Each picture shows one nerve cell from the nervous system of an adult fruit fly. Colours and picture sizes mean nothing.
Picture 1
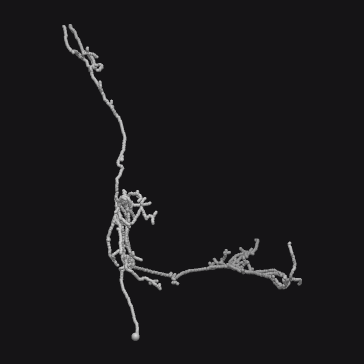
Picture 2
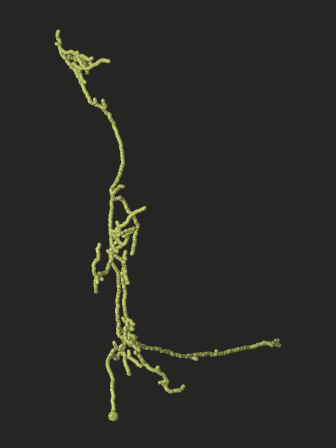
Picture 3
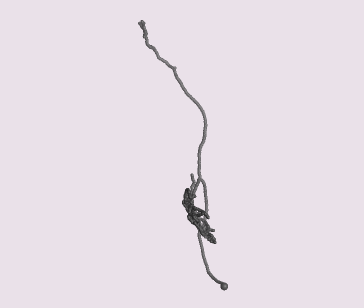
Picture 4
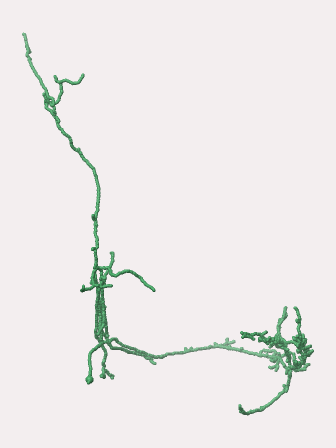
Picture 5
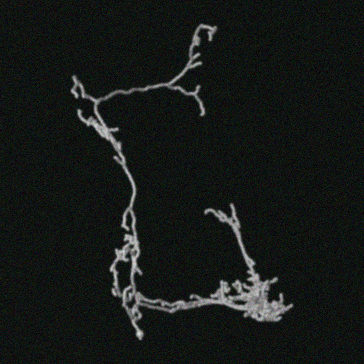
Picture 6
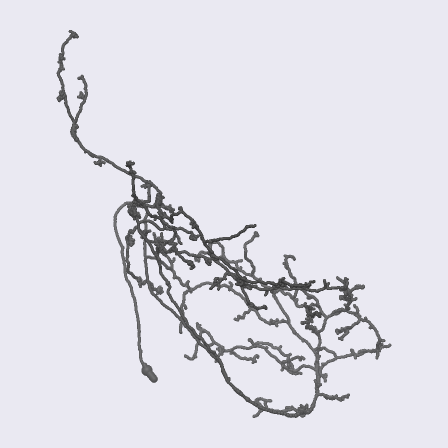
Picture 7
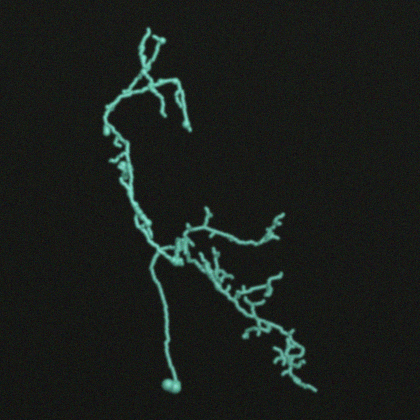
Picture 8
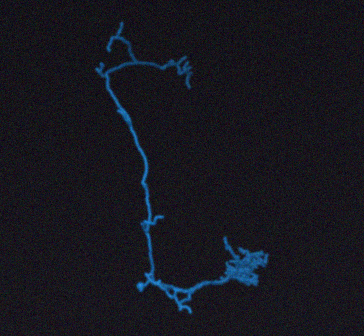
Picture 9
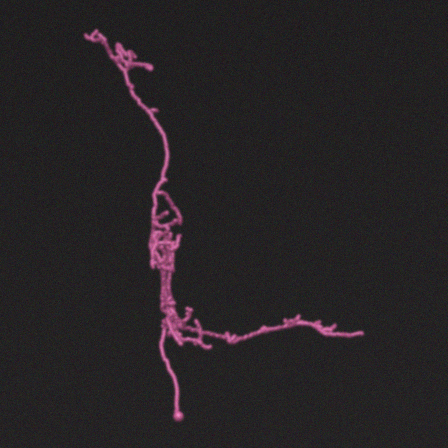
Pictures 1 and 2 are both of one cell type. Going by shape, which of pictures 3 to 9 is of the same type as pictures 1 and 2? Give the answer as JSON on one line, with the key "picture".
{"picture": 9}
